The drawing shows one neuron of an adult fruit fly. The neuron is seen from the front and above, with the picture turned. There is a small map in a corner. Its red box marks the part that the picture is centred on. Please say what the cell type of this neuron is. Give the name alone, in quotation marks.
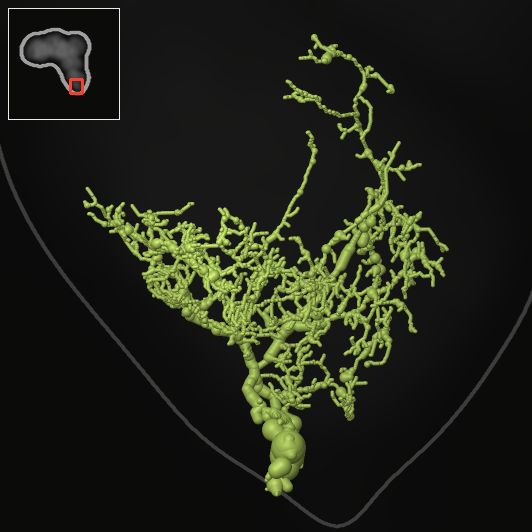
"MNad55"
